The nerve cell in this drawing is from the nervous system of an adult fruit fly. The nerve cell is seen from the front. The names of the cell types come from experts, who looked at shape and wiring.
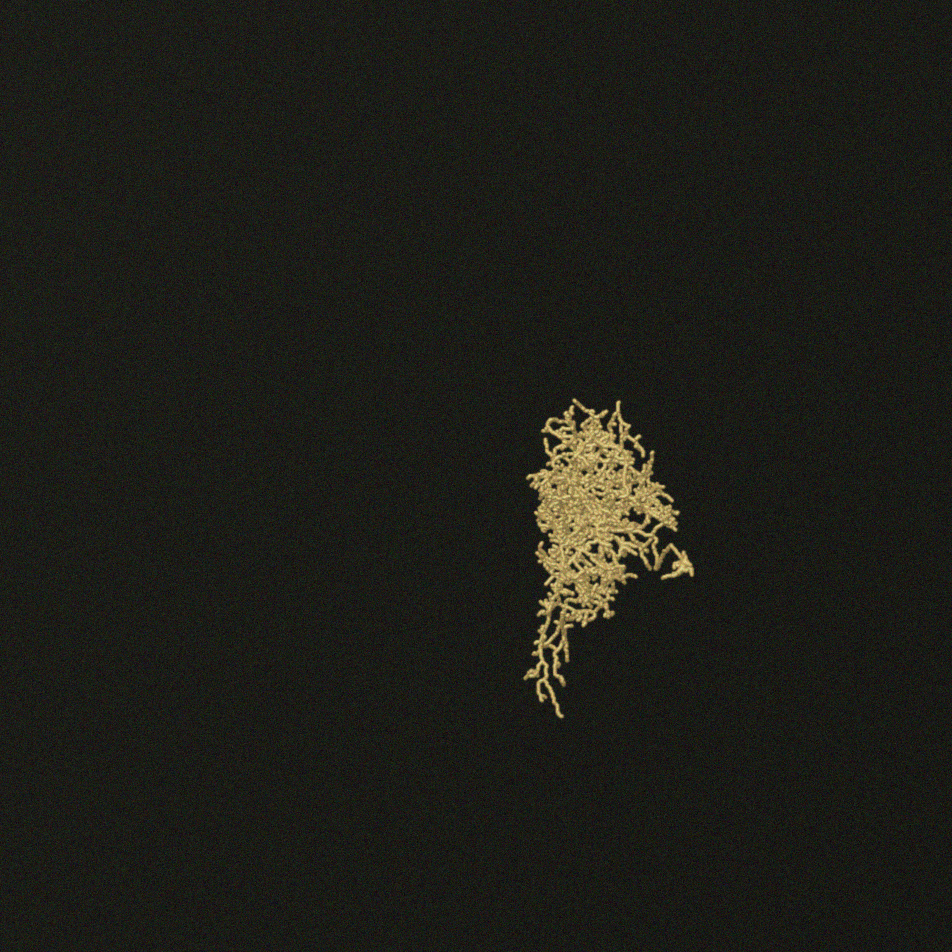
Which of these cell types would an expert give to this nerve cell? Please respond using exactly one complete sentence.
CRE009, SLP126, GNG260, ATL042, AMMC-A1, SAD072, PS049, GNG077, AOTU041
Among cell types, the one for this nerve cell is PS049.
